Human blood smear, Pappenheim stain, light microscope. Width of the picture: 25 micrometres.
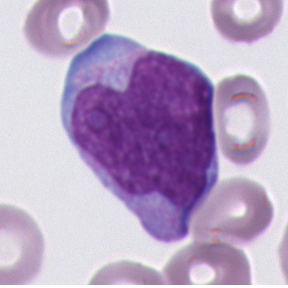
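Atypical promyelocyte in a stained peripheral blood smear. You'll spot a notch in the upper left edge of the nucleus, and more than one pale round nucleolus inside it. The cytoplasm is blue, darkest along the cell's edge, and a few fine pinkish-purple granules sit right beside the notch.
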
